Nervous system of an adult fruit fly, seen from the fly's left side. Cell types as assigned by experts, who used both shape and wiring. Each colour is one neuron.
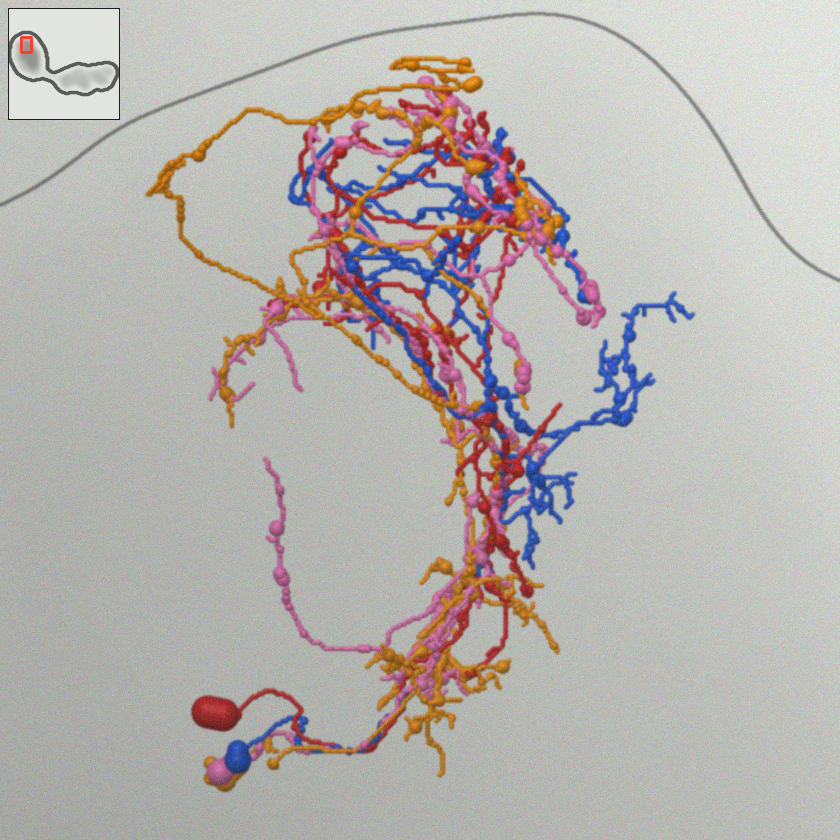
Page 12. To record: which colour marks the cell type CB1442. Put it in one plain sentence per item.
The colour is blue.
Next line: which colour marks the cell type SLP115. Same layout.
The colour is pink.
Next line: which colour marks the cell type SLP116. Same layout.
The colour is red.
